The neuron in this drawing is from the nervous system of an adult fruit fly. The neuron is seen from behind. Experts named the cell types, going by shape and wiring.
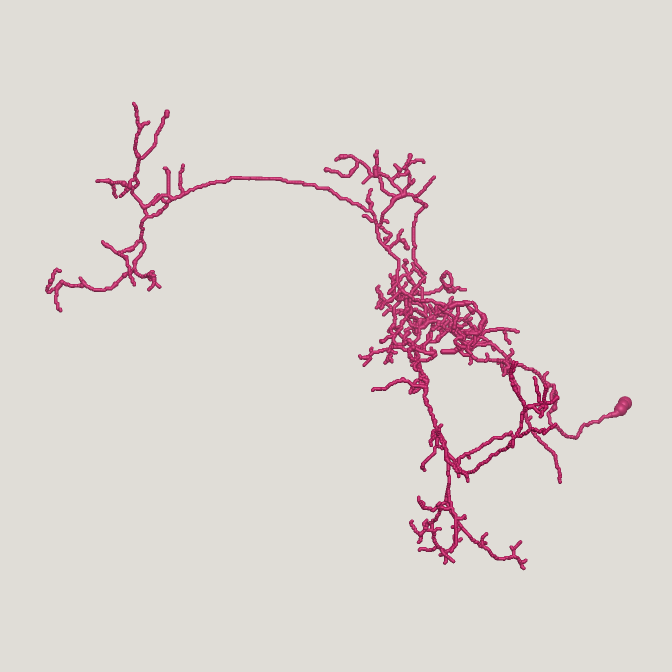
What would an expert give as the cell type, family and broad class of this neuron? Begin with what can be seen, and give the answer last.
Its cell body lies on the right of the picture. As drawn here it is about as wide as it is tall. The cell type is LAL114. The family is hemilineage CREl1. It is a central-brain intrinsic neuron.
